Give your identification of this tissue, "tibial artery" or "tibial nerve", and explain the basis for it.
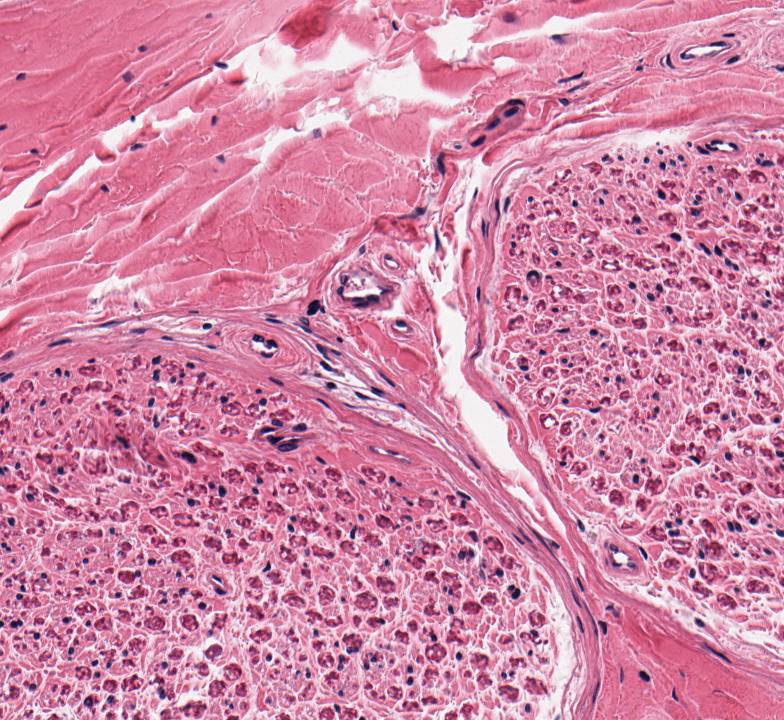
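It is tibial nerve. Check one: two rounded nerve fascicles occupy the lower left and the right of the field.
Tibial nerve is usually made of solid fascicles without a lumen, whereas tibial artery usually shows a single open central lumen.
Check two: inside the fascicles, fibres are cut across as many small round profiles, many with a central pink axon in a pale clear halo. Check three: small dark nuclei lie evenly scattered among the fibres.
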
